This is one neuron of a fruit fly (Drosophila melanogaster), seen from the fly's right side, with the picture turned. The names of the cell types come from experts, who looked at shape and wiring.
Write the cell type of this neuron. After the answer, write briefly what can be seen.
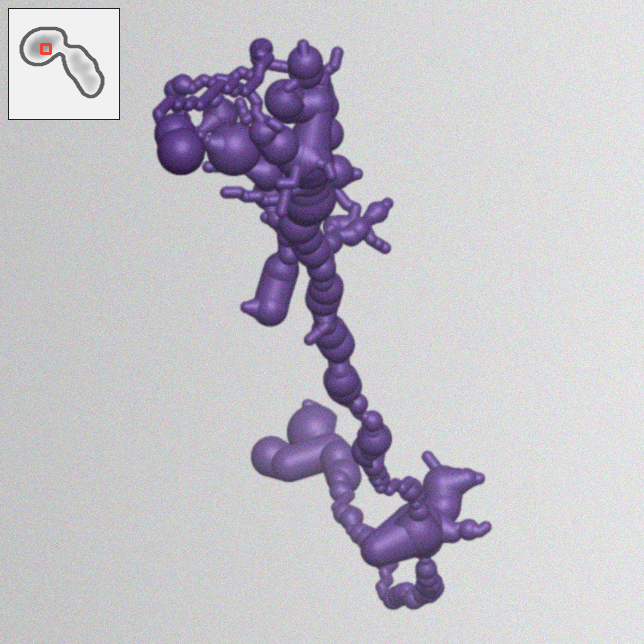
It is of cell type Tm2. Its broad class is optic-lobe intrinsic neuron. Its cell body lies at the upper left of the picture. As drawn here it is taller than it is wide.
